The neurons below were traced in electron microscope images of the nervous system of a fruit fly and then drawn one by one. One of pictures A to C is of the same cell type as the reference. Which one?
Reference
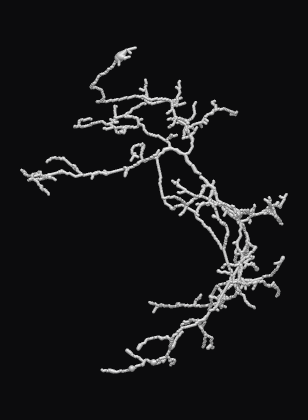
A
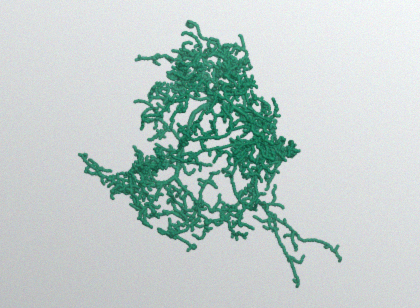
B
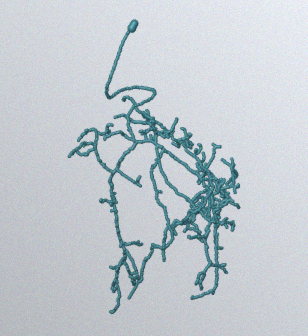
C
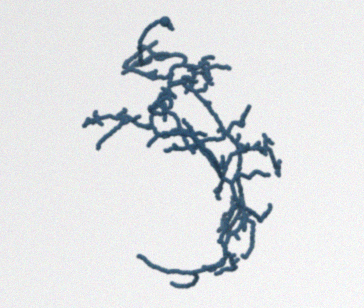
C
